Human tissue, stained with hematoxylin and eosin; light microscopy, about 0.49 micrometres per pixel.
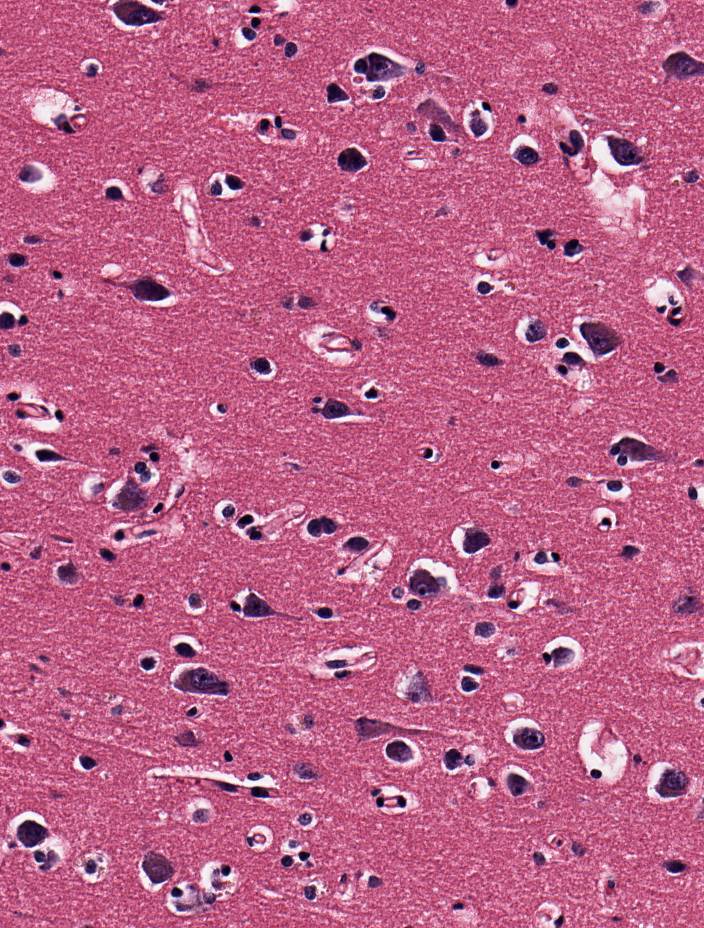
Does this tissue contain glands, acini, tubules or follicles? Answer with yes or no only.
No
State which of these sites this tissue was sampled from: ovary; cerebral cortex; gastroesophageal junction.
cerebral cortex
